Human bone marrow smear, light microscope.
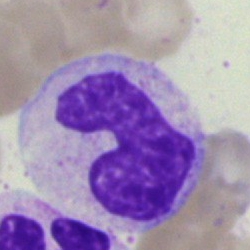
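A band neutrophil sits in the middle here. Its outline, I'd say, is round and smooth. The nucleus is kidney-shaped, and there's a deep notch on its left side. Looking closer at the chromatin: dark purple and clumped, with paler streaks running between the clumps. And the cytoplasm holds no vacuoles.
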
